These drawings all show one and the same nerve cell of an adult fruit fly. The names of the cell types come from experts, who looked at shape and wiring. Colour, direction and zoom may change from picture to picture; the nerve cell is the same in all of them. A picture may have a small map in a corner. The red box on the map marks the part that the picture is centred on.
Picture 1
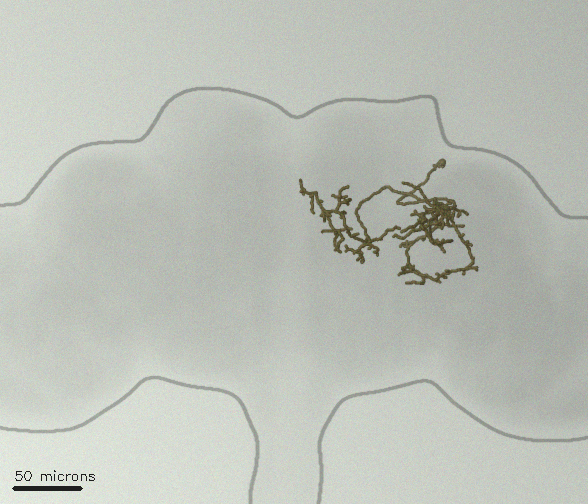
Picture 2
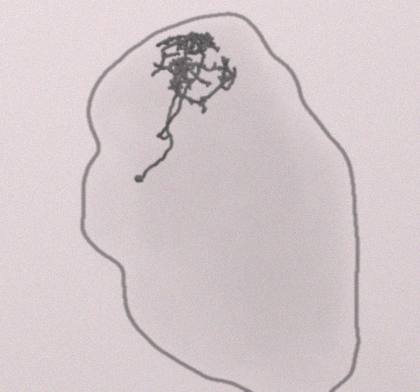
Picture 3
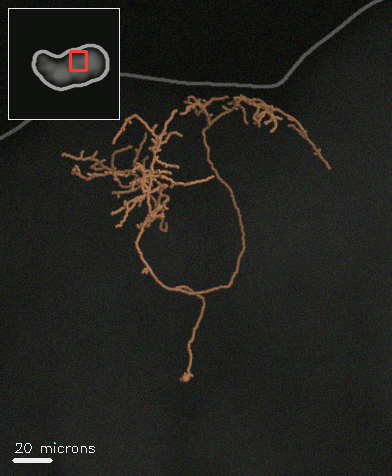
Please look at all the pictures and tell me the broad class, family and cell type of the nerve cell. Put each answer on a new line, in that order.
central-brain intrinsic neuron
hemilineage CREl1
SMP171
